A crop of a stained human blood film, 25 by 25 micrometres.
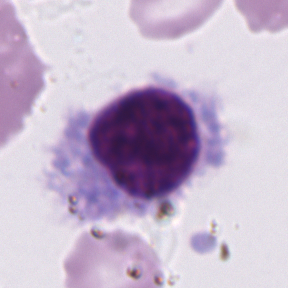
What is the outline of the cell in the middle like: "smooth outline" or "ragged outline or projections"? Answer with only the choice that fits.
Ragged outline or projections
